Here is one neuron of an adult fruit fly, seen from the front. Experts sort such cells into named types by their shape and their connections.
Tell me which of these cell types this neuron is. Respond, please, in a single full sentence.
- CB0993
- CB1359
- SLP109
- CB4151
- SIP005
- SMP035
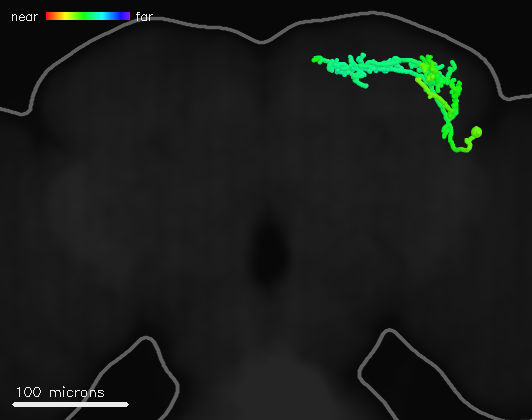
The cell type of this neuron is CB4151.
